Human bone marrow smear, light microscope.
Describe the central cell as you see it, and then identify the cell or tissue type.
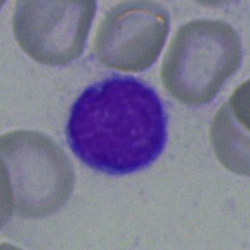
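Round in outline, the cell is almost entirely filled by its nucleus. Cytoplasm appears, if at all, only as a barely visible thin rim at the edge. The chromatin is dense and deep purple, with only faint lighter streaks. The cell is a lymphocyte.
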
